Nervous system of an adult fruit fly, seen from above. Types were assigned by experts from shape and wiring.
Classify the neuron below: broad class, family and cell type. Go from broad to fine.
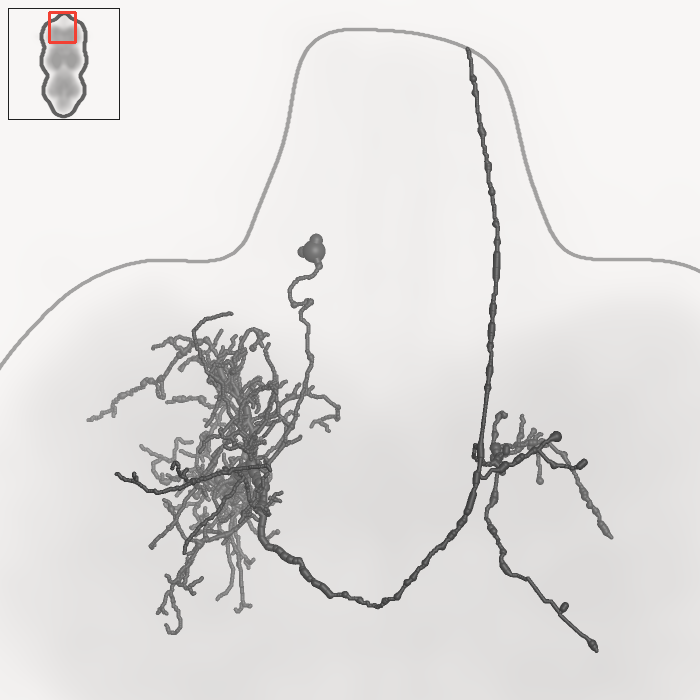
ascending neuron; hemilineage 07B; AN07B106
